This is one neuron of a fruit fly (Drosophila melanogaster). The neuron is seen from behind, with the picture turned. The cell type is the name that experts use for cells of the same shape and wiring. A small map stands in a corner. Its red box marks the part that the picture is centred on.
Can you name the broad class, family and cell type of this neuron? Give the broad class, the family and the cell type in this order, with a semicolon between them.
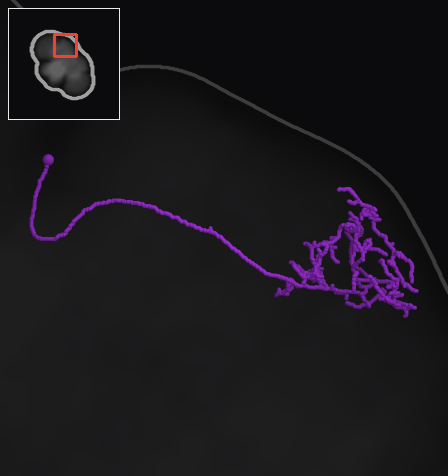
central-brain intrinsic neuron; hemilineage SIPa1_ventral; SLP105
